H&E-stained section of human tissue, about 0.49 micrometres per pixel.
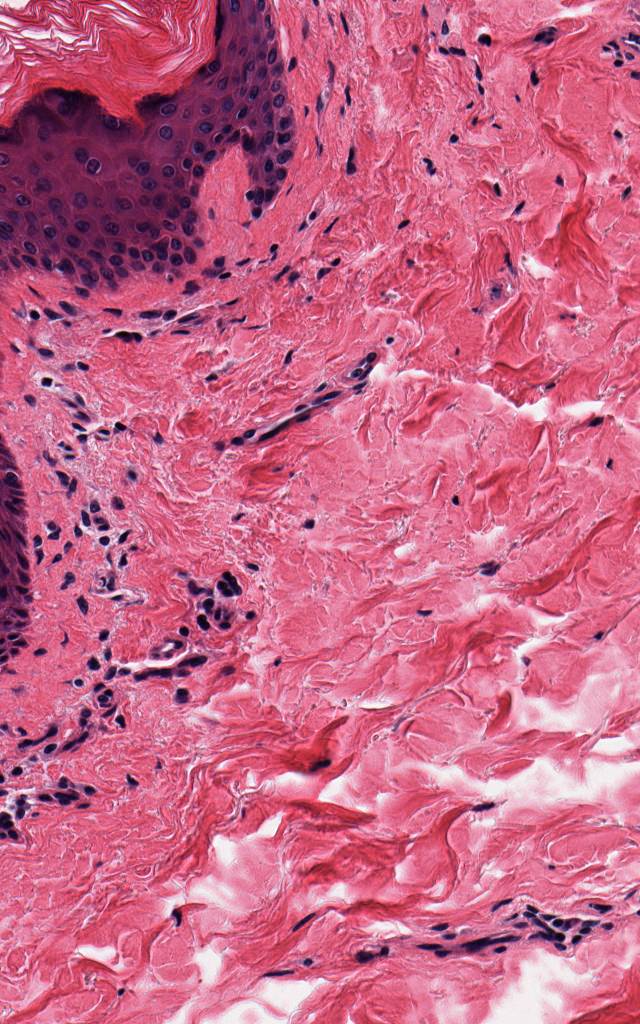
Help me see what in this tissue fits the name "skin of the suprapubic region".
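First, the name: this is skin of the suprapubic region. Epidermis: stratified squamous epithelium, with a pink laminated keratin layer on its surface at top left, and a second tongue of epithelium running down the left edge of the field.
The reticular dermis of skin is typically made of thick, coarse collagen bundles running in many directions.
Dermis: this agrees, with thick, strongly eosinophilic collagen bundles running in haphazard directions. Cells: small, dark, spindle-shaped fibroblast nuclei are sparsely scattered between the collagen bundles.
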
